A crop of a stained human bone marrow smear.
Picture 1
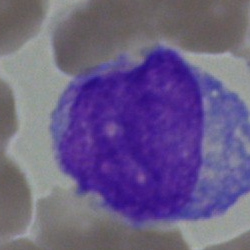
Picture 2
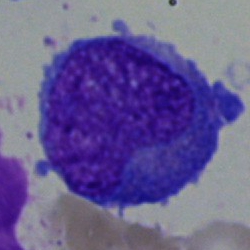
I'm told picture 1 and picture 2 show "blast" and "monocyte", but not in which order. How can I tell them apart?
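Picture 2 is your blast, so the monocyte's in picture 1. In the monocyte the nucleus sits off-centre, pushed over to the left, and the cytoplasm fills a broad crescent mainly on the right.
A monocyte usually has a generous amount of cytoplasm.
You won't find distinct granules in it, the border is slightly uneven rather than smooth, and red cells lie close around it on several sides. The blast, by contrast, has only a narrow rim of cytoplasm, widest at the lower right, and it stains a deep blue.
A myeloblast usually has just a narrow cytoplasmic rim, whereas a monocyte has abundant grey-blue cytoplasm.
Its chromatin is finely stippled, with no coarse dark clumps. There's a paler zone in the cytoplasm at the lower right, up against the nucleus. And the outline is roughly round but knobbly, with small blue blebs bulging from the surface, the largest on the right.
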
